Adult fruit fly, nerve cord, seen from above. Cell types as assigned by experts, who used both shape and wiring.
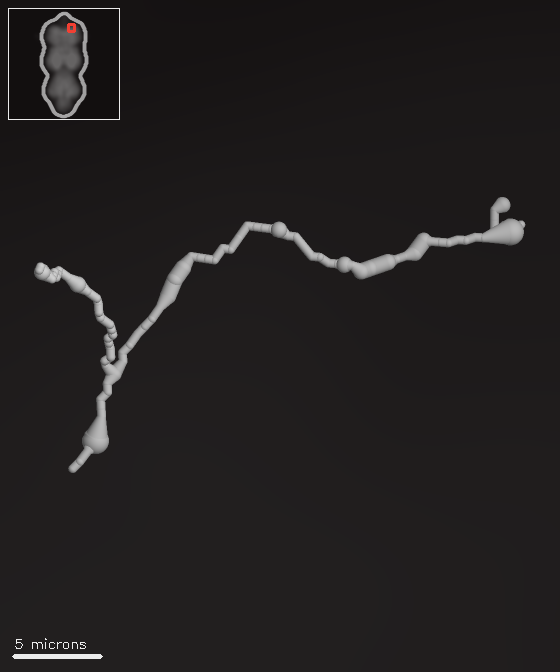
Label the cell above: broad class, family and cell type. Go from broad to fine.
nerve-cord intrinsic neuron; hemilineage 01B; IN01B045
